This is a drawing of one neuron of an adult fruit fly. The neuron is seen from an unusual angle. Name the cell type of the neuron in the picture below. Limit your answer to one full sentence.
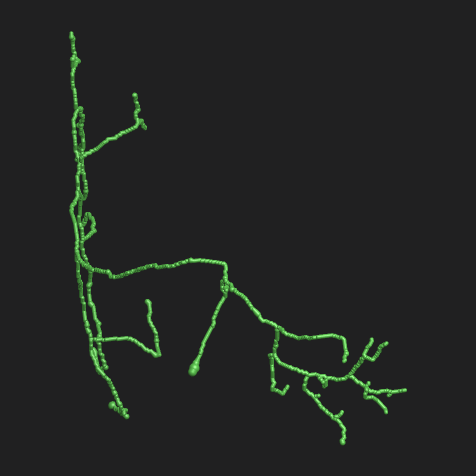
This neuron is typed as LPT112.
